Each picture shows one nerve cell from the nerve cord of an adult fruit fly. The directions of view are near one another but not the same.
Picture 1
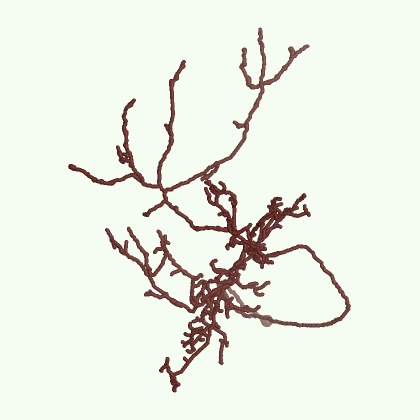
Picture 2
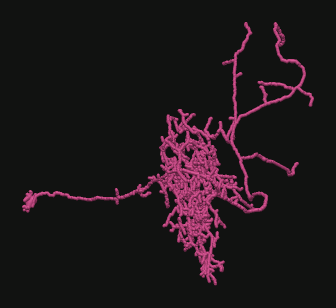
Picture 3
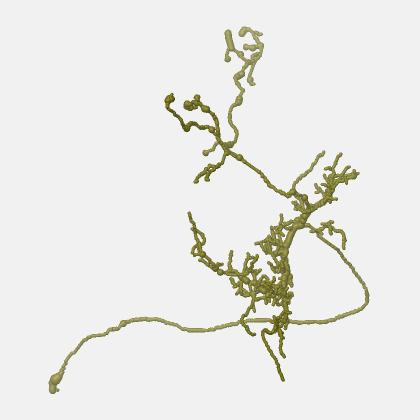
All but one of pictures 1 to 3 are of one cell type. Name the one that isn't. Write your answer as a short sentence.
The nerve cell in picture 2 is of another cell type than the rest.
